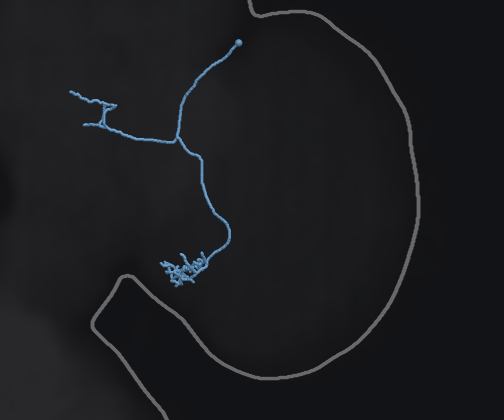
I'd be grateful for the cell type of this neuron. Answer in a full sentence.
The cell type is LC29.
